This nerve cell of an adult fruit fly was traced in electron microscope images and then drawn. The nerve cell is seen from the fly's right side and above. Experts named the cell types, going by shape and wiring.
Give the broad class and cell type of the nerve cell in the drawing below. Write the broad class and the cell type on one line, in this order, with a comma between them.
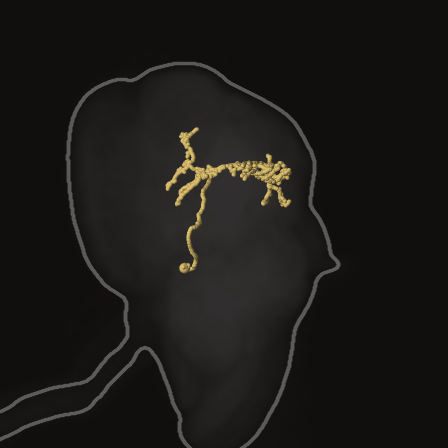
central-brain intrinsic neuron, ATL012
